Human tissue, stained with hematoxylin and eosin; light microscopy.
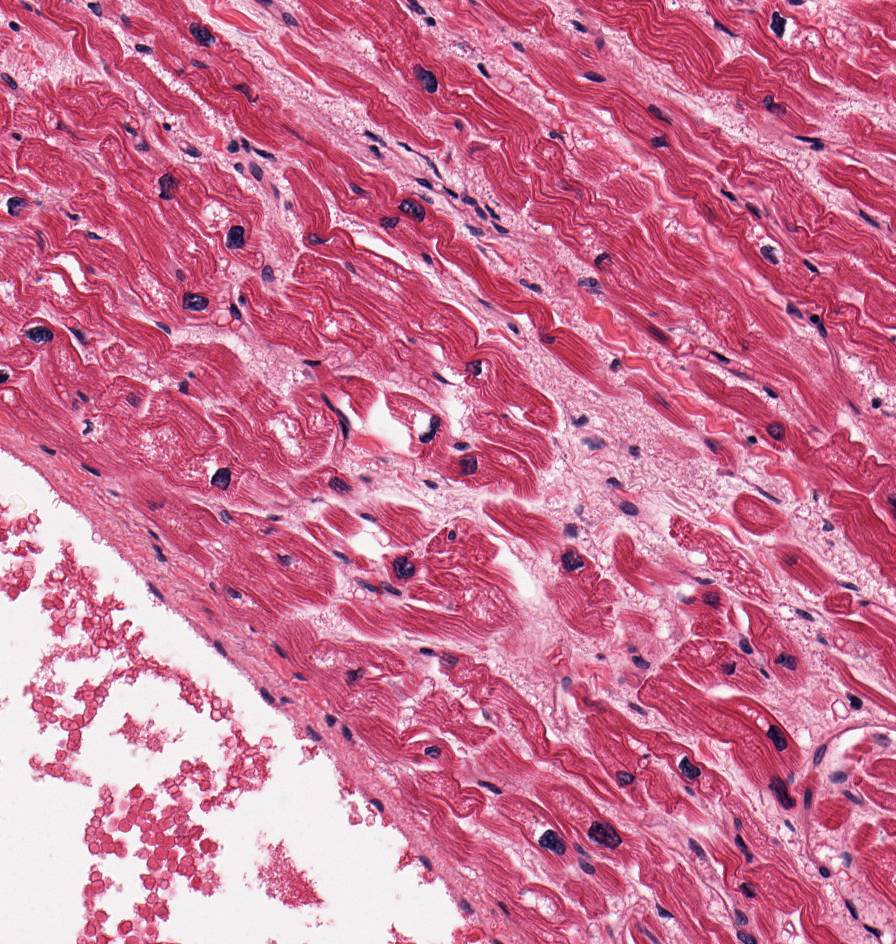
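Atrial appendage of the heart. Muscle fibres fill most of the field, running diagonally from upper left to lower right. They appear cross-striated and branched, many wavy. At lower left, an empty space holds loose red blood cells; the muscle edge facing it appears lined by a thin layer of cells with flattened, elongated nuclei.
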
